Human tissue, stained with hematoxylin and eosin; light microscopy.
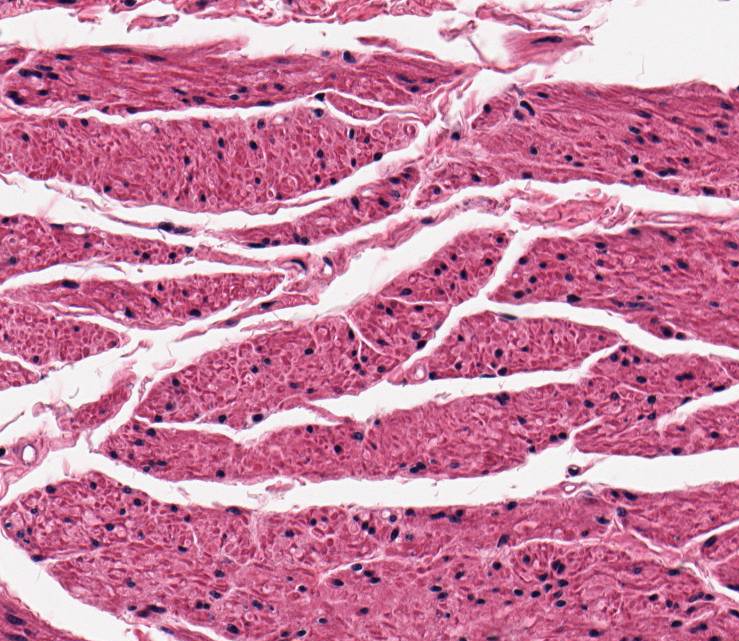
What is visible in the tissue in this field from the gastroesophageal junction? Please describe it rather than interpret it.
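What I see are bundles of smooth muscle cells, lying as elongated bands running roughly left to right. Their cytoplasm is a deep eosinophilic pink, and I can't find any cross-striations. Between bundles, only thin wispy strands of connective tissue.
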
